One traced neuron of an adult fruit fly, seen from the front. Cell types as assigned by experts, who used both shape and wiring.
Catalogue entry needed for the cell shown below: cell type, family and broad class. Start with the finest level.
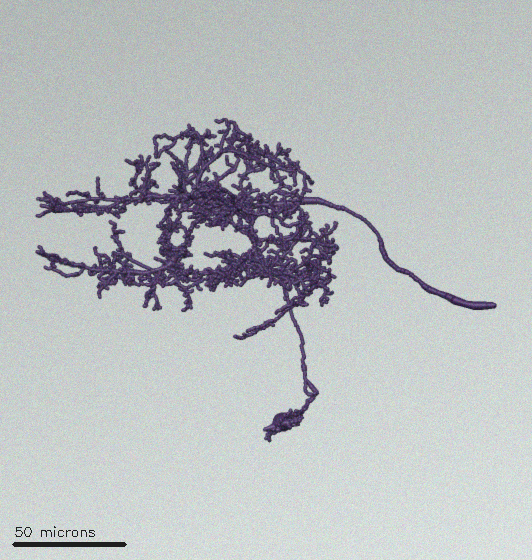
i2 MN; hemilineage 16B; motor neuron of the nerve cord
